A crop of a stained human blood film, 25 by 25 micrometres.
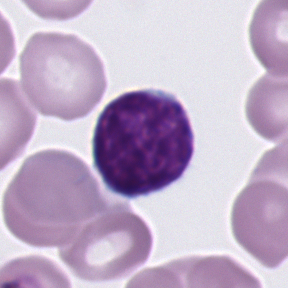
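Typical lymphocyte in a stained peripheral blood smear. The nucleus takes up nearly the whole cell, leaving very little cytoplasm, and no nucleoli can be seen in it. The cytoplasm shows no granules, and the outline is smooth, without projections.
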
